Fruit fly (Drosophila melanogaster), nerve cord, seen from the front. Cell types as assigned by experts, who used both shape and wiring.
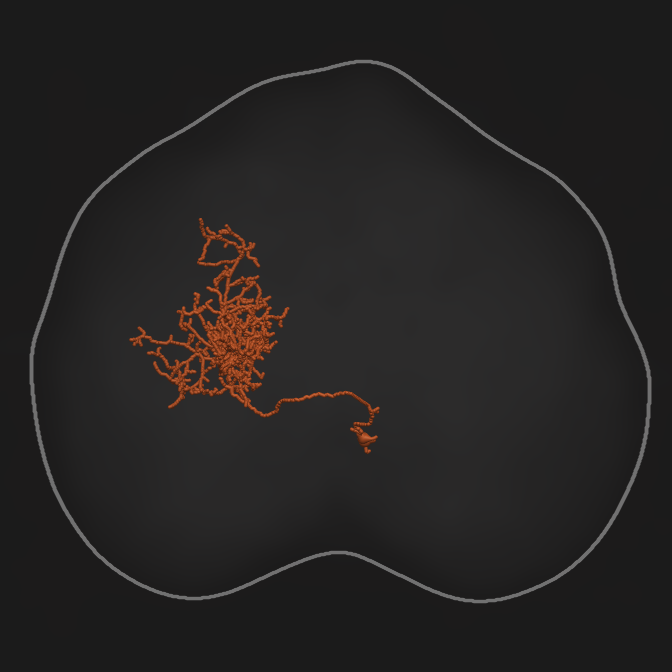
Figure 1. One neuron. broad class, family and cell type: nerve-cord intrinsic neuron; hemilineage 14A; IN14A014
